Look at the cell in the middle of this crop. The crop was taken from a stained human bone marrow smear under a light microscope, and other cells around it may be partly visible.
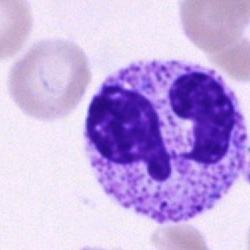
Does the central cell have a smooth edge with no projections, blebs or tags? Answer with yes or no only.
Yes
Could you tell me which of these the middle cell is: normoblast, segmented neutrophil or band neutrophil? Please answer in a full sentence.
The cell nearest the centre of this crop is a segmented neutrophil.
